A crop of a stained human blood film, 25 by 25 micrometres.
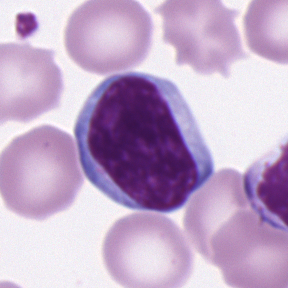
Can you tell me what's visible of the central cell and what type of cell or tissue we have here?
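Chromatin coarse: dark clumps between paler patches. Nucleoli not visible. Cytoplasm pale blue, free of vacuoles. Name: typical lymphocyte.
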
